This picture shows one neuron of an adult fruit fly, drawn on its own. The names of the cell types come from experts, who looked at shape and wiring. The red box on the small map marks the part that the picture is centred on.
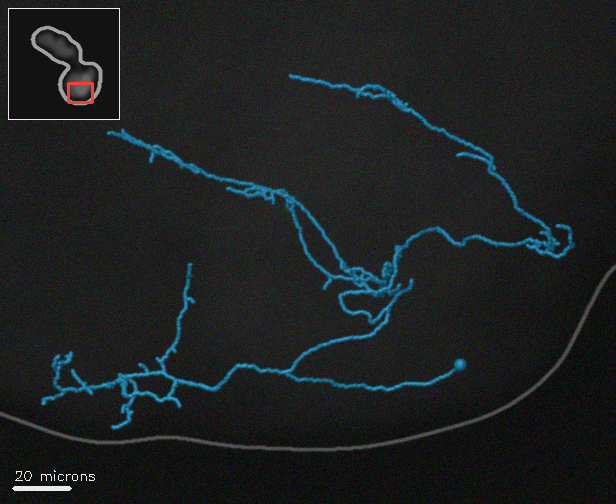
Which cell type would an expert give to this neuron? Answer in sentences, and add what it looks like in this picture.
The cell type is PAM09. Its broad class is central-brain intrinsic neuron. The cell body is at the lower right of the picture. From left to right in the picture it spans about 190 microns. The picture shows dozens of branch ends.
